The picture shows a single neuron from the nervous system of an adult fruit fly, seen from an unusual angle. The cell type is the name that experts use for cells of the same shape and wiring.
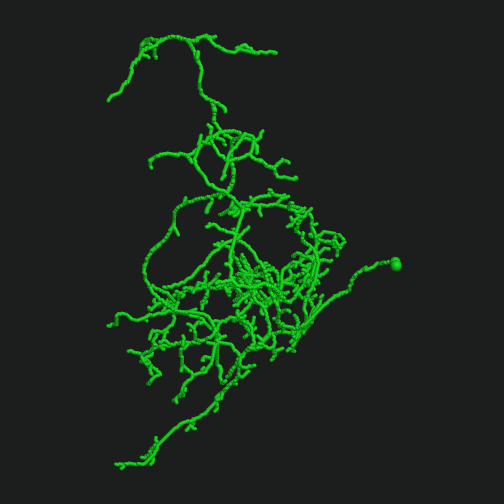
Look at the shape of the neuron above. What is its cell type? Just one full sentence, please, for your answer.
The cell type of this neuron is IN17A084.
